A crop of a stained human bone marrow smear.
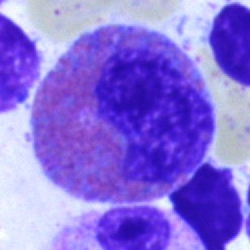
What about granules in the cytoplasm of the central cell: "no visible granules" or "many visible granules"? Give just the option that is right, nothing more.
Many visible granules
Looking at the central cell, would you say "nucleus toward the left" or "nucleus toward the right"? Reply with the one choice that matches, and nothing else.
Nucleus toward the right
